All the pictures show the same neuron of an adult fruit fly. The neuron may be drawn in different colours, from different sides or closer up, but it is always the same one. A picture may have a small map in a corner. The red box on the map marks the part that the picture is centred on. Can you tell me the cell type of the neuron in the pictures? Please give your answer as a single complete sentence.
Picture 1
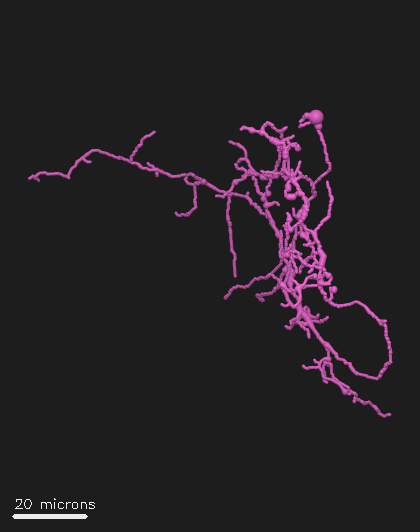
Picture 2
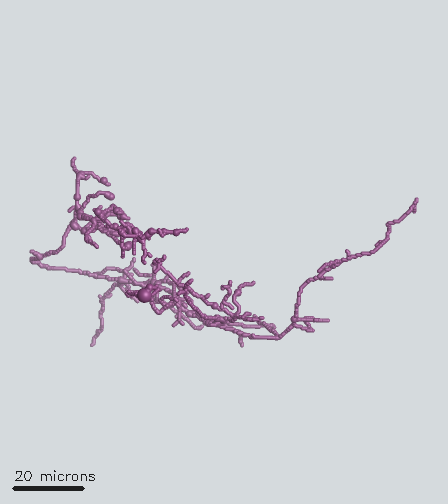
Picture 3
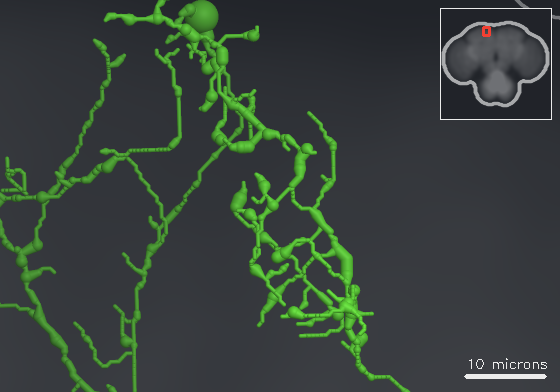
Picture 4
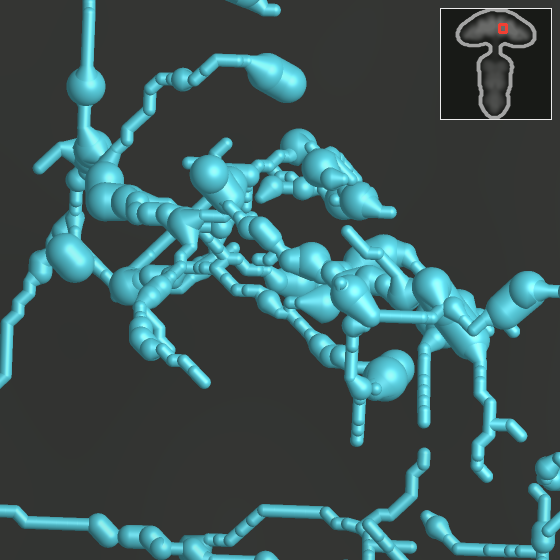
Regarding its cell type, the neuron is CB3541.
